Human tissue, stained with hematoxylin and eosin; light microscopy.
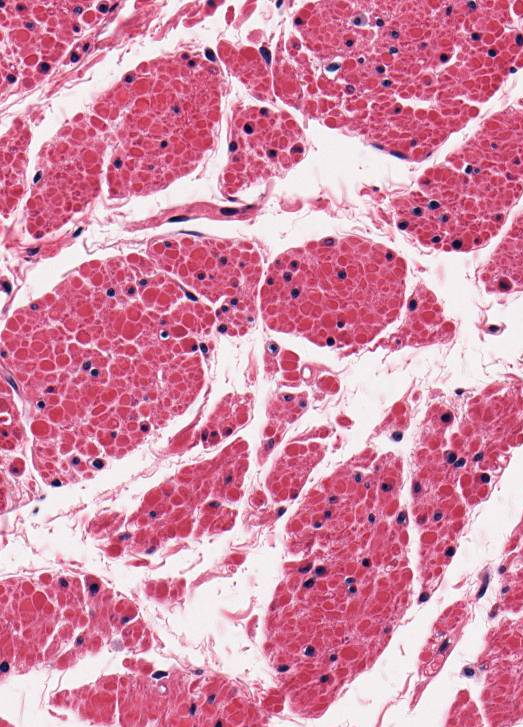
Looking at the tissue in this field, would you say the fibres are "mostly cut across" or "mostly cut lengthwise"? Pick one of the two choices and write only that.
Mostly cut across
